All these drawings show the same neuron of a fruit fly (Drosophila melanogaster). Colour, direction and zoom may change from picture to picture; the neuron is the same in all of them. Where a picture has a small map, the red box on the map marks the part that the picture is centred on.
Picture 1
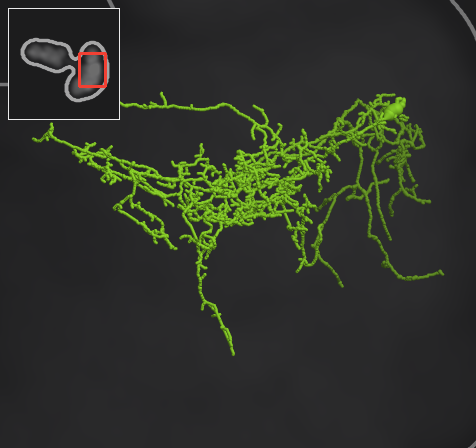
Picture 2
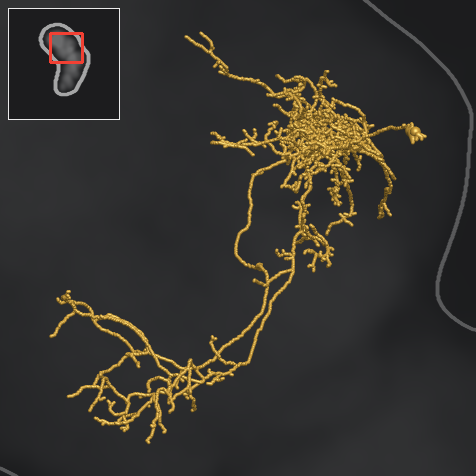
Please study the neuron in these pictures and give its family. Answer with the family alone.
hemilineage VESa1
